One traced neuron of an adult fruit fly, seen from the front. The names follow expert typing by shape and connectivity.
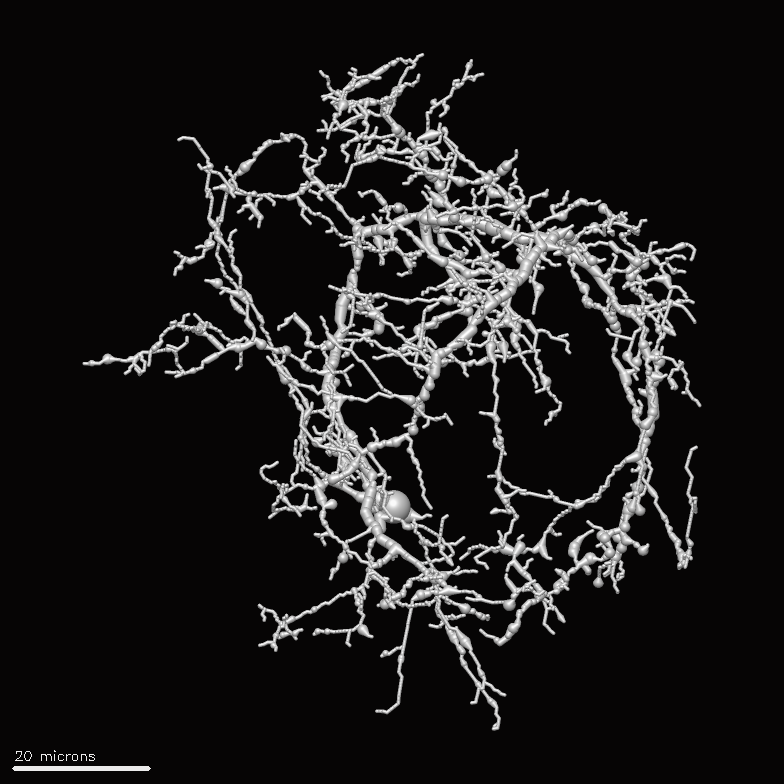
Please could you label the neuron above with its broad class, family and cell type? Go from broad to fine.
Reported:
nerve-cord intrinsic neuron; hemilineage 03A; IN03A017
